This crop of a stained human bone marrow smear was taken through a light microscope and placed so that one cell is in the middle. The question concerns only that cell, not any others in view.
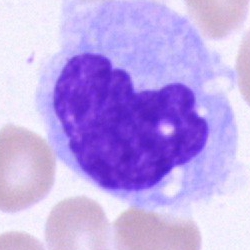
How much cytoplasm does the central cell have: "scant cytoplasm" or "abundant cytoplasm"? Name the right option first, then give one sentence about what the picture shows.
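Abundant cytoplasm. The cytoplasm is abundant and forms a broad rim that is widest above the nucleus.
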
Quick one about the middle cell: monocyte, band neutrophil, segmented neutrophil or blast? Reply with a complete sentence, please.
The cell around which this crop is centred is a monocyte.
